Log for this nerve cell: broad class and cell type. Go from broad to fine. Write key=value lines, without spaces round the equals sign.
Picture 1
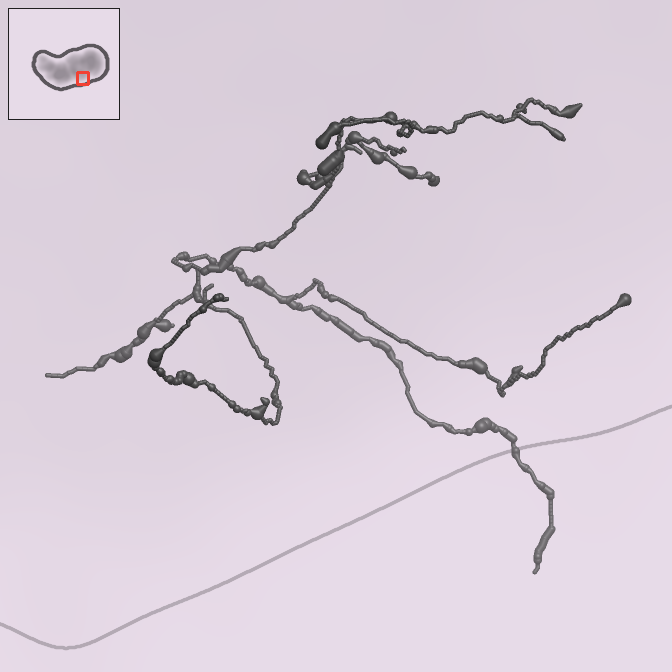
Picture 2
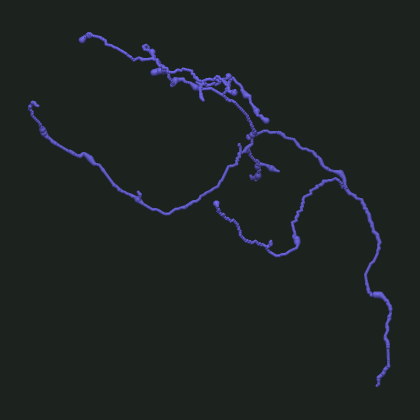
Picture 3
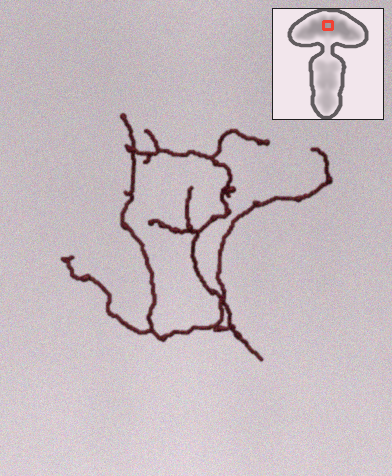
broad_class=sensory neuron entering the brain
cell_type=GNG643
